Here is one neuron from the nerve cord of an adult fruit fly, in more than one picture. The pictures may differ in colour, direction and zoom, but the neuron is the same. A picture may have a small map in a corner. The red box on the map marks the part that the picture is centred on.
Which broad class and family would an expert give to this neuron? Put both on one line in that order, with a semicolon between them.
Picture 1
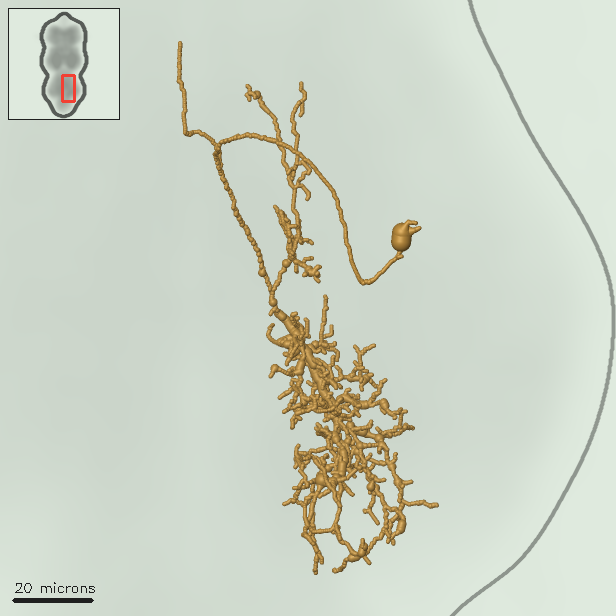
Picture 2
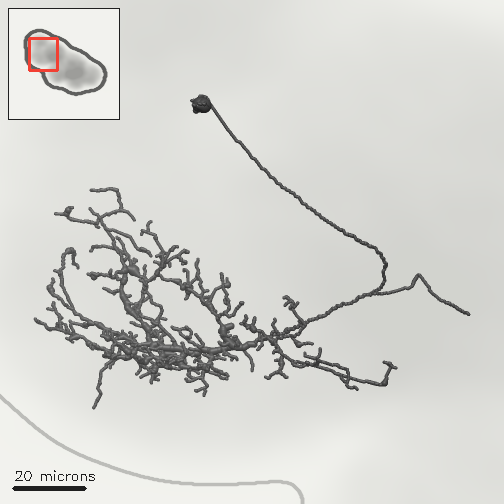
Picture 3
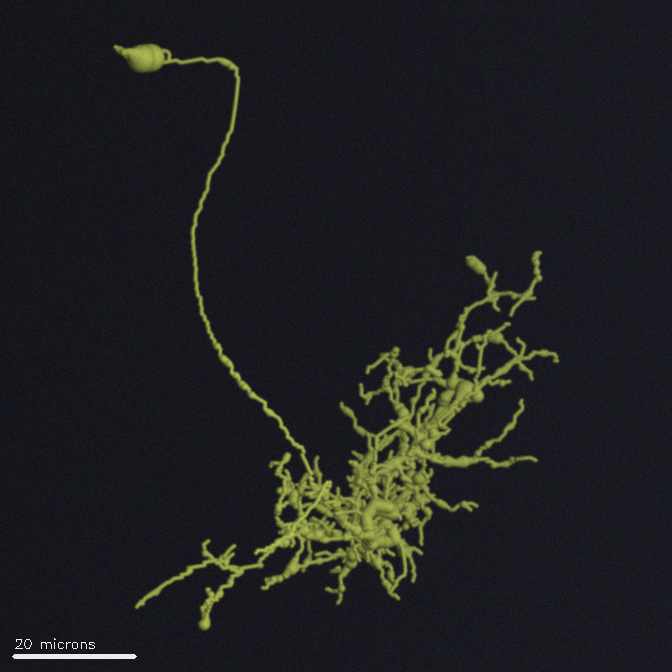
nerve-cord intrinsic neuron; hemilineage 23B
